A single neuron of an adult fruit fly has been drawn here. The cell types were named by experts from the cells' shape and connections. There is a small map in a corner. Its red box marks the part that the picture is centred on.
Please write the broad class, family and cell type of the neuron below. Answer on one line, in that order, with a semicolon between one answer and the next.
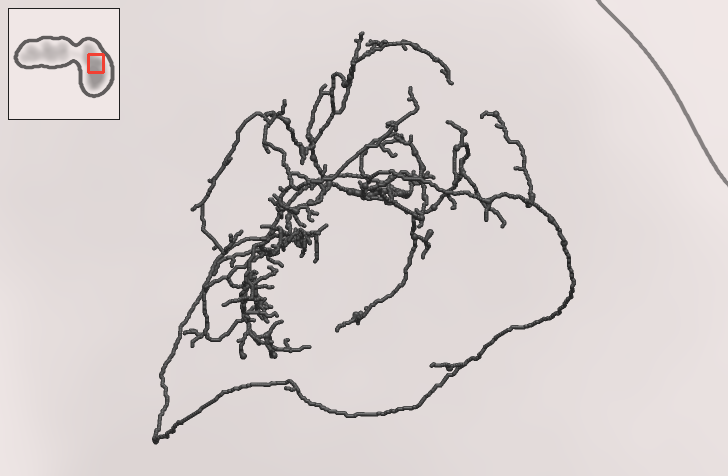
central-brain intrinsic neuron; hemilineage LALv1_ventral; AVLP454_a3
